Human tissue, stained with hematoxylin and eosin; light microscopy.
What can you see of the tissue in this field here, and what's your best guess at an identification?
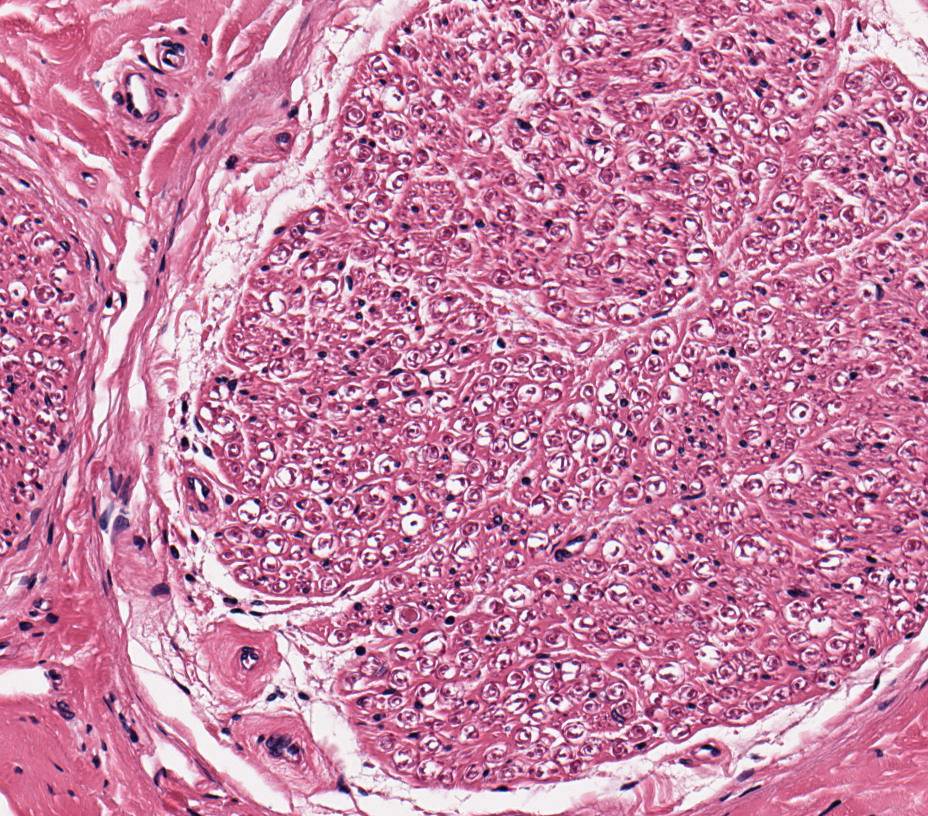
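First, layout: a large rounded nerve fascicle in cross-section occupies centre and right, with part of another at the left edge. Second, fibres: cut transversely, most appear as small round profiles. Third, each myelinated axon: central pink axon within a pale, clear myelin ring. Fourth, sparse small dark oval to elongated nuclei among axons. Name: tibial nerve.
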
